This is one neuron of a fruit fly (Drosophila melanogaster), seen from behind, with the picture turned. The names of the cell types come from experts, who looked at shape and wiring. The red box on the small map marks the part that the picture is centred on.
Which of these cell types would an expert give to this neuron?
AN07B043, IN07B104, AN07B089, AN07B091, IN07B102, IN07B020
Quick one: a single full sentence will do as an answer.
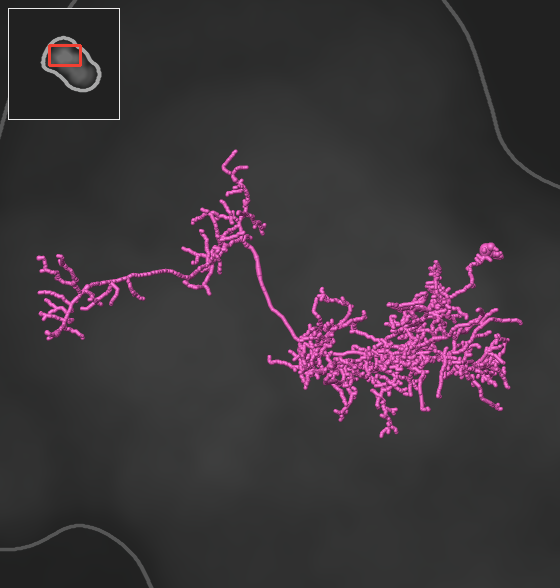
As a matter of cell type, the neuron is IN07B104.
